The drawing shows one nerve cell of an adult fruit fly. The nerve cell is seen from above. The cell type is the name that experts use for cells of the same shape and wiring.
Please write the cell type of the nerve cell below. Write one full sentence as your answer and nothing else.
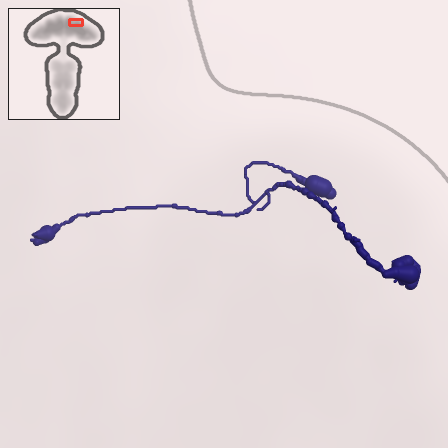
This nerve cell is recognized as the cell type TuBu08.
